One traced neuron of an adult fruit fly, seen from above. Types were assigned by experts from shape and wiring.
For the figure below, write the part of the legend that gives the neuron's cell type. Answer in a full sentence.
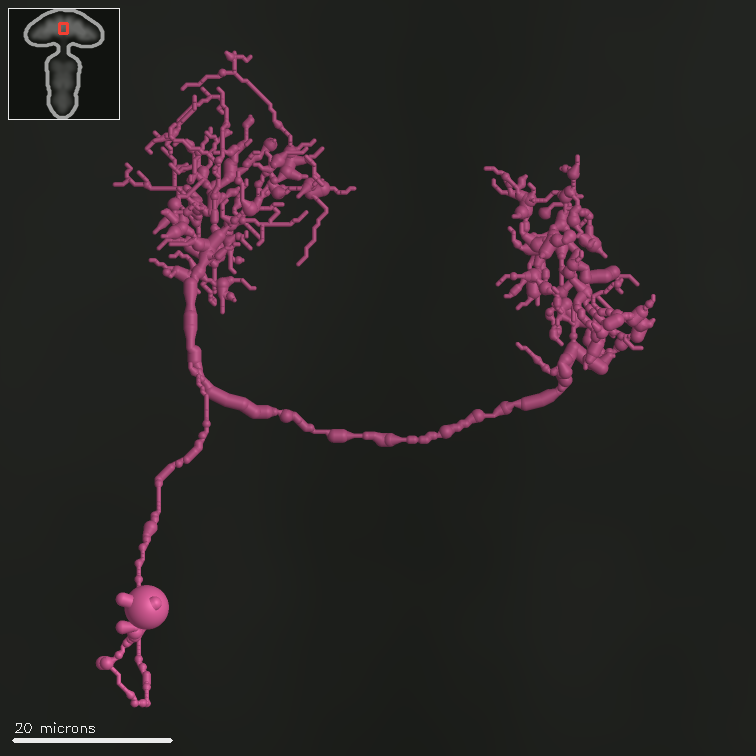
The cell type is hDeltaB.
